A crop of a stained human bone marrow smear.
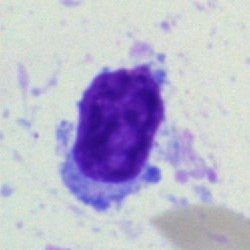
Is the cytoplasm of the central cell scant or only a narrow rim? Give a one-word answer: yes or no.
Yes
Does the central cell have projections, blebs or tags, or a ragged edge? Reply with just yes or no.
Yes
